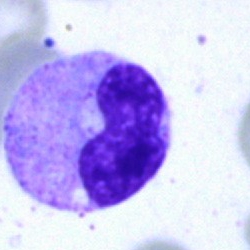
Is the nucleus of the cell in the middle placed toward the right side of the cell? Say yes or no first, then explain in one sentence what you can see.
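Yes. The nucleus lies against the right side of the cell.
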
